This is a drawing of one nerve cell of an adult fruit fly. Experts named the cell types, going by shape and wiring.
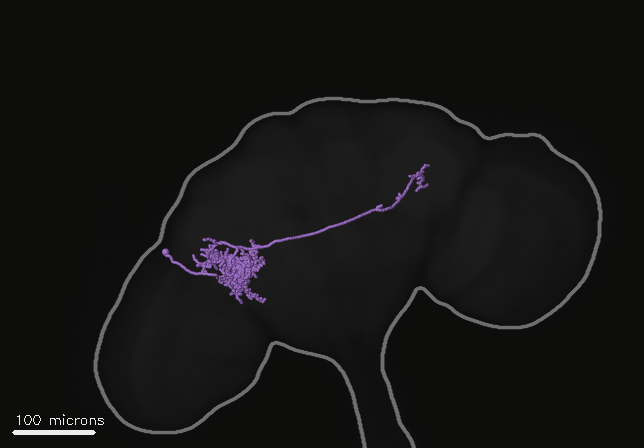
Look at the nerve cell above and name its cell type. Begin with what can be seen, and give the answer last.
It lies in the brain. Its cell body lies on the left of the picture. By the scale bar it is about 350 microns wide in this view. This is a central-brain intrinsic neuron. It is of cell type AVLP429.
